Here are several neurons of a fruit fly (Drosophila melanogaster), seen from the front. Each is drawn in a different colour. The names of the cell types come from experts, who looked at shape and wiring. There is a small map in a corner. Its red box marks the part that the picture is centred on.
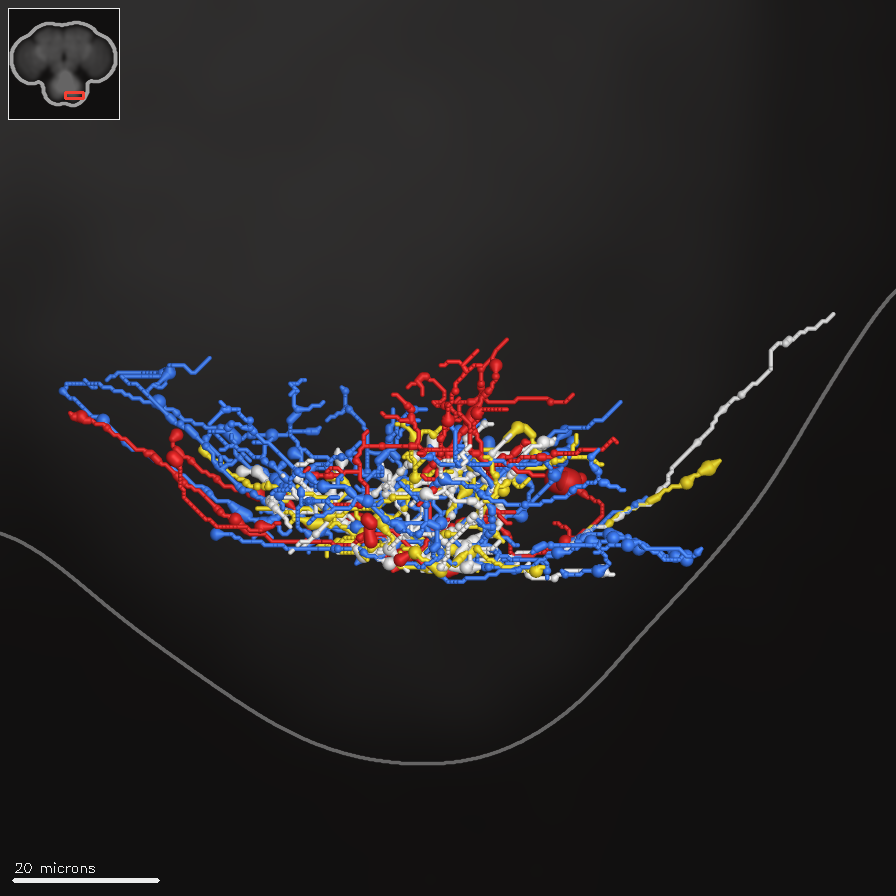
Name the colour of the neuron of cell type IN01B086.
white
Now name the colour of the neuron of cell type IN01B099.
yellow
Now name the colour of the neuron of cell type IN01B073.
red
